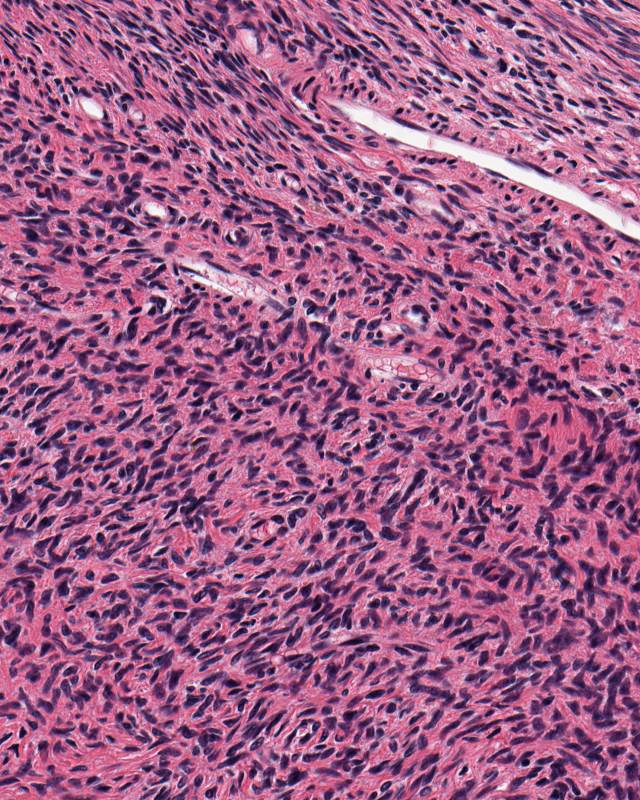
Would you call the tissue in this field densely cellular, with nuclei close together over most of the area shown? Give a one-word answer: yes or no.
Yes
